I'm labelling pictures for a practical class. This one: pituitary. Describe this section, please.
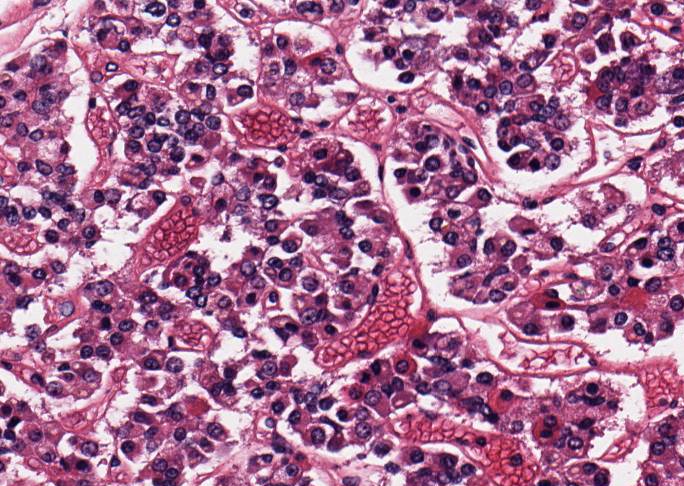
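Look between the cell nests: thin-walled capillaries packed with red blood cells run there, scattered throughout the field. Inside the cell nests, no gland lumina are formed. White retraction clefts separate many cell nests from their septa.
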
